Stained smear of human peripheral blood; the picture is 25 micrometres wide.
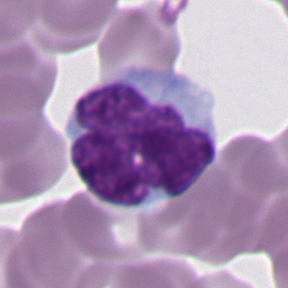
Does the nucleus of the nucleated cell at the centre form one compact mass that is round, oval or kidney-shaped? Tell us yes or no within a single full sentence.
No, in this cell the nucleus is split into separate segments.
